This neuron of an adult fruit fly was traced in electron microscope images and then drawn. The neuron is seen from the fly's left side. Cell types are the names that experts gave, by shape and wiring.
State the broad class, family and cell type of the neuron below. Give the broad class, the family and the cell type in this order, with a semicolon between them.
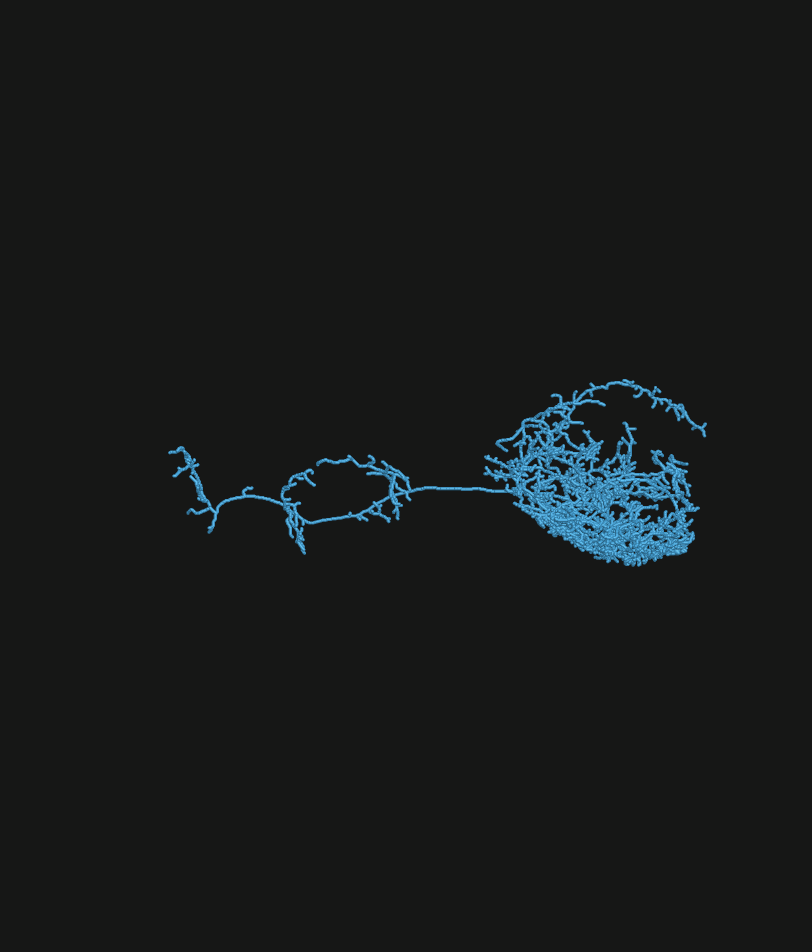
nerve-cord intrinsic neuron; hemilineage 04B; IN04B001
